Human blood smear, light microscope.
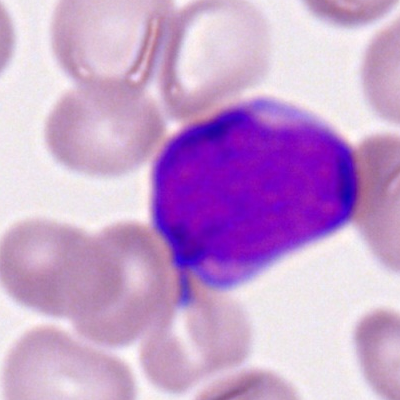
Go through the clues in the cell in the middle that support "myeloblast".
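Yes, it's a myeloblast; start with the cytoplasm, where no granules can be seen.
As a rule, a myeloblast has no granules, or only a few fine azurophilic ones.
So the granule-free cytoplasm here goes well with the name. You'll also find no vacuoles in the cytoplasm. Now look at the chromatin: it is finely textured and evenly spread, without coarse dark clumps. Finally, the cell outline is a rounded oval with a few slightly flattened sides.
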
